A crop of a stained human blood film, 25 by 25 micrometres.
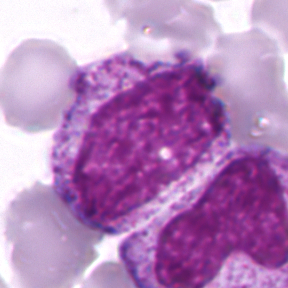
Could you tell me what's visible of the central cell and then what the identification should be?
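Look first at the cytoplasm: it is a pale lilac colour. Scattered through it you can pick out fine dark purple granules. Notice that there are no clear vacuoles anywhere in it. Along the top, the edge of the cell is ragged. What you are looking at is a myelocyte.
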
